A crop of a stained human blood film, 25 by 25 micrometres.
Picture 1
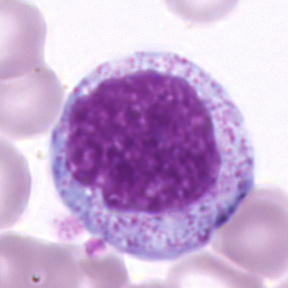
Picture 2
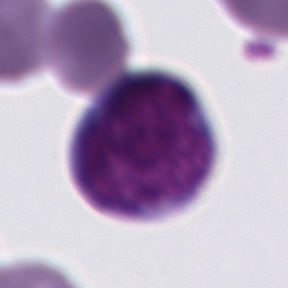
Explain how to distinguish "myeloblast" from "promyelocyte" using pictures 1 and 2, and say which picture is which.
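Start with picture 1: that is the promyelocyte, and picture 2 is the myeloblast. Look at the cytoplasm first: fine pink-purple granules are scattered throughout the promyelocyte's pale greyish-blue cytoplasm, but no distinct granules can be seen in the myeloblast.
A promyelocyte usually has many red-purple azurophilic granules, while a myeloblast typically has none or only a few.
Now the amount of cytoplasm: in the myeloblast it is only a very thin rim around a round nucleus about 12 micrometres across, in a cell about 13 micrometres across.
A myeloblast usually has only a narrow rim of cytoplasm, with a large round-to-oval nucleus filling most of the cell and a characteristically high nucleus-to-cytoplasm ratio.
The promyelocyte's nucleus is roughly round, about 14 micrometres across, with a gently uneven edge. Both outlines are smooth; the promyelocyte's is round, and the myeloblast has no surface projections and no vacuoles. Red cells lie against the promyelocyte on its left and lower right sides, while one touches the myeloblast at its upper left edge.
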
